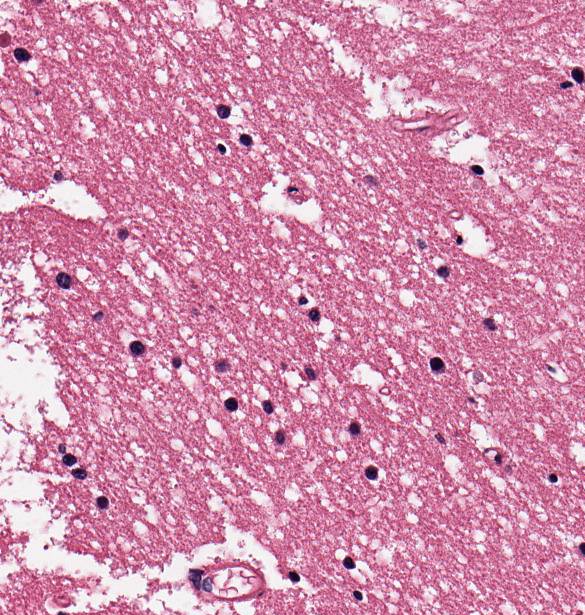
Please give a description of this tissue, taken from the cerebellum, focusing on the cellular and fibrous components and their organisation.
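Look first at the pink matrix: it is finely vacuolated, with many small round clear spaces throughout the field. Now find the dark nuclei. Many of them sit in a clear halo rather than showing visible pink cytoplasm around them. You will not find any large neurons with abundant cytoplasm and prominent nucleoli here. Along the left edge, mainly, lie irregular white tissue tears.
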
